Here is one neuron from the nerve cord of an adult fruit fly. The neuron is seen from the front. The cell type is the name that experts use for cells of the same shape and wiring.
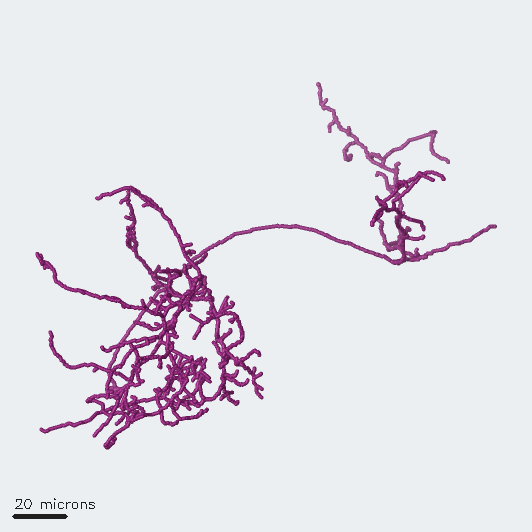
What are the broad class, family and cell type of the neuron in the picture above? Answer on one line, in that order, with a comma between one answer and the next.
nerve-cord intrinsic neuron, hemilineage 08B, IN08B042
